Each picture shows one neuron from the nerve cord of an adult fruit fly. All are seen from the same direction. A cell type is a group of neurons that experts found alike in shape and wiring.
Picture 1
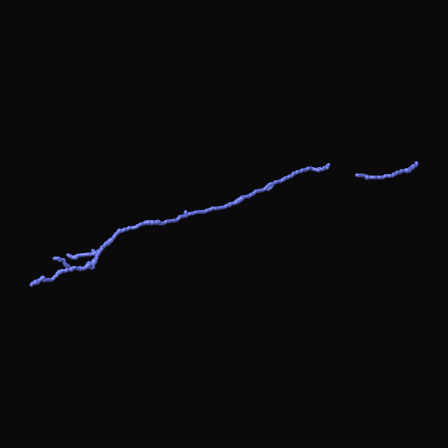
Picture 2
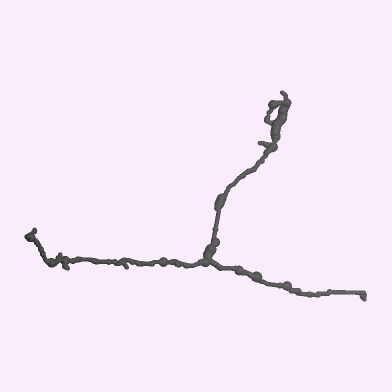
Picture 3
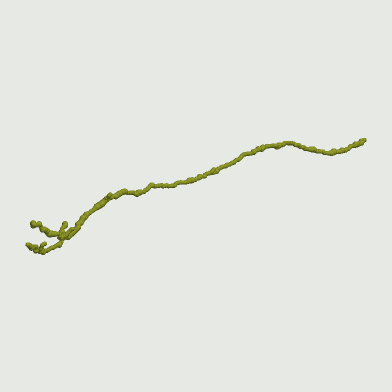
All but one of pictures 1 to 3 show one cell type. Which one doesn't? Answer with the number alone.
2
